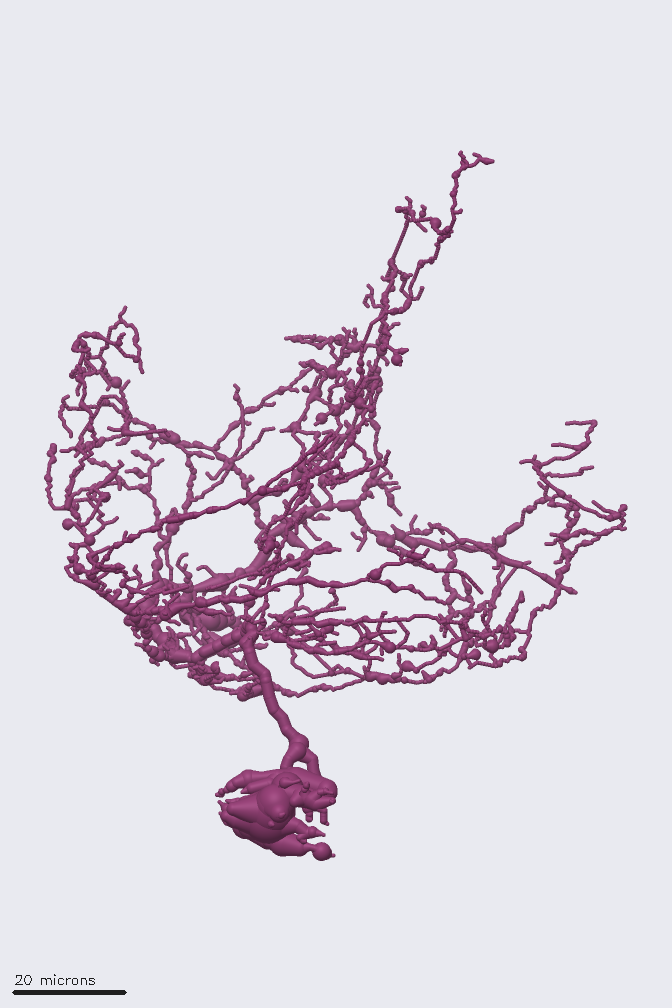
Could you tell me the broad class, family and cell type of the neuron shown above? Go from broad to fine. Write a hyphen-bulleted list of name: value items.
- broad class: efferent neuron of the nerve cord
- family: hemilineage 00B
- cell type: EN00B012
